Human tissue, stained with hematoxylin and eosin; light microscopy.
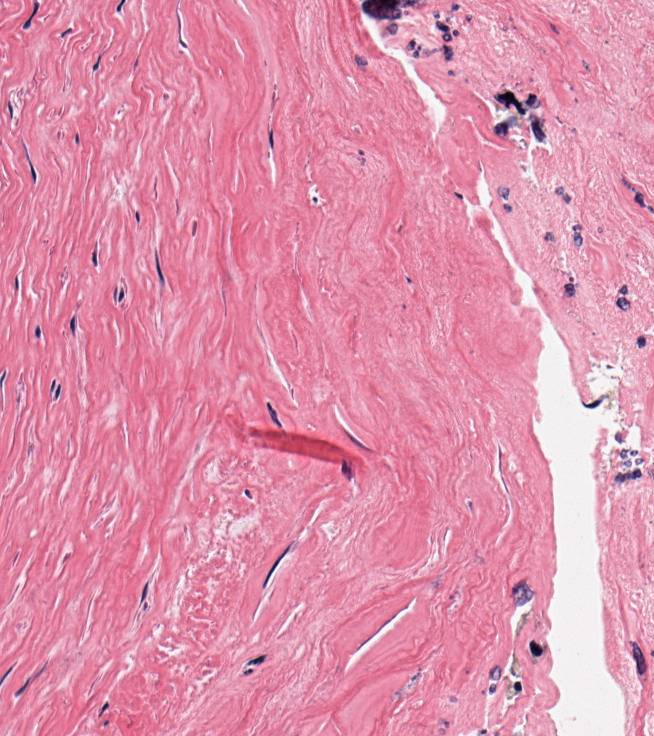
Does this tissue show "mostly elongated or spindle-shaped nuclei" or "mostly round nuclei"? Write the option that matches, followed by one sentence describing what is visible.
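Mostly elongated or spindle-shaped nuclei. The scattered nuclei are thin, elongated and dark, lying parallel to the fibres like those of fibroblasts.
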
